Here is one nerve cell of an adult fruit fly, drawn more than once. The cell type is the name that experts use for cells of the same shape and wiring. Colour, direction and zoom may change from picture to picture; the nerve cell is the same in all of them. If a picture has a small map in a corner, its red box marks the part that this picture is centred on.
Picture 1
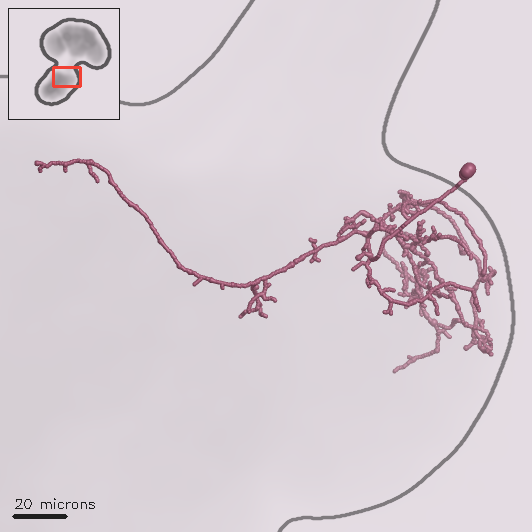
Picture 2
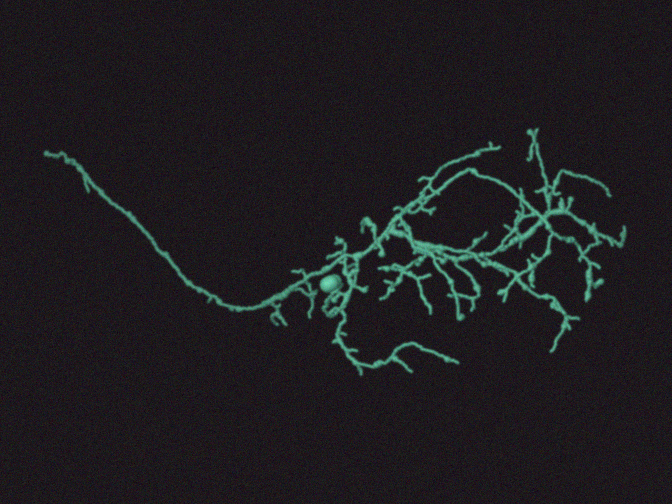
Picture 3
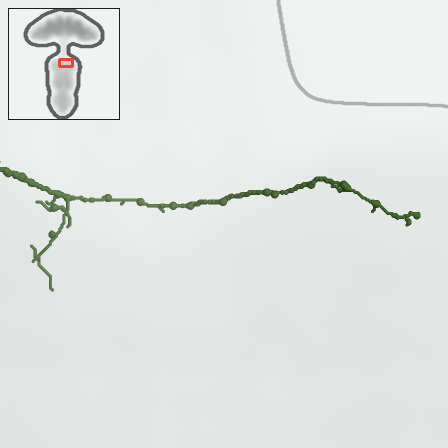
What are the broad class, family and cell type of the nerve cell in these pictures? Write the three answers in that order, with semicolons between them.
nerve-cord intrinsic neuron; hemilineage 16B; IN16B061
